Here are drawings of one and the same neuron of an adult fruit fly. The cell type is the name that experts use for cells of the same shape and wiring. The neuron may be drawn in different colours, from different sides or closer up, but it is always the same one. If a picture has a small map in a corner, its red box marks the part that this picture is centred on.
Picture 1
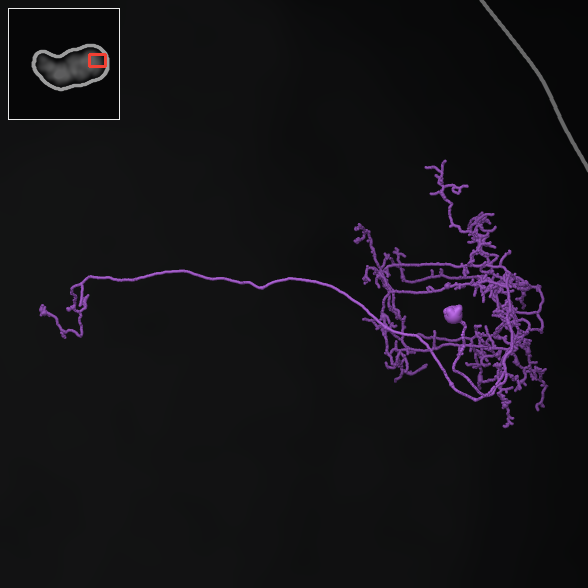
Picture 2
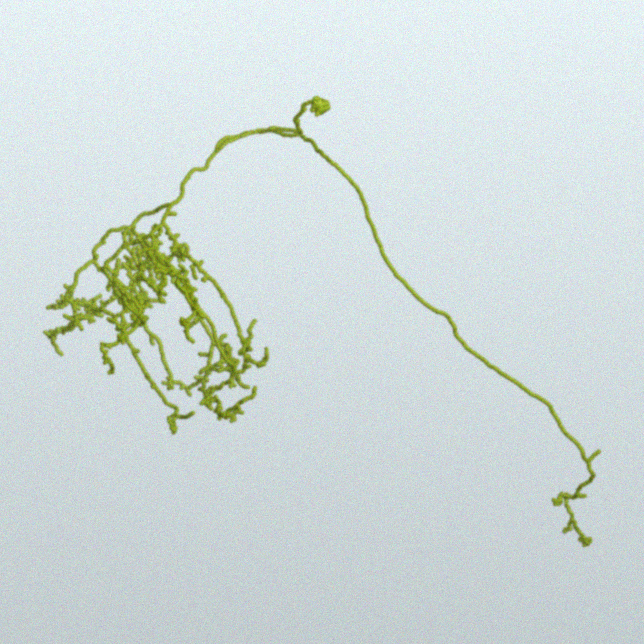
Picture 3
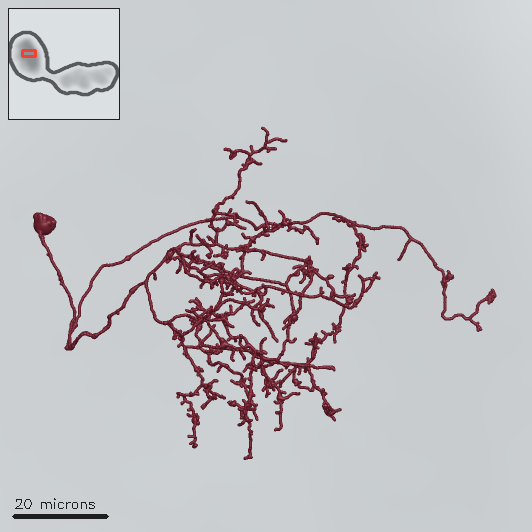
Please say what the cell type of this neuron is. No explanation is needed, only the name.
MeLo1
